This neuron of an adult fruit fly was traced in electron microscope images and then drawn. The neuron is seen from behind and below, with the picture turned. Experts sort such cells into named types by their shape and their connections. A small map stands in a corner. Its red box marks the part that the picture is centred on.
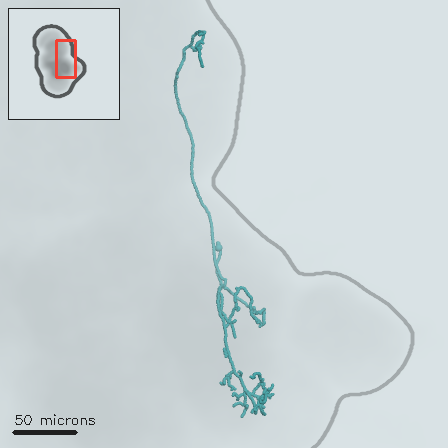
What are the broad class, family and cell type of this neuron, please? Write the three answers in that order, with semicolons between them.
central-brain intrinsic neuron; hemilineage LHd1; CB1033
